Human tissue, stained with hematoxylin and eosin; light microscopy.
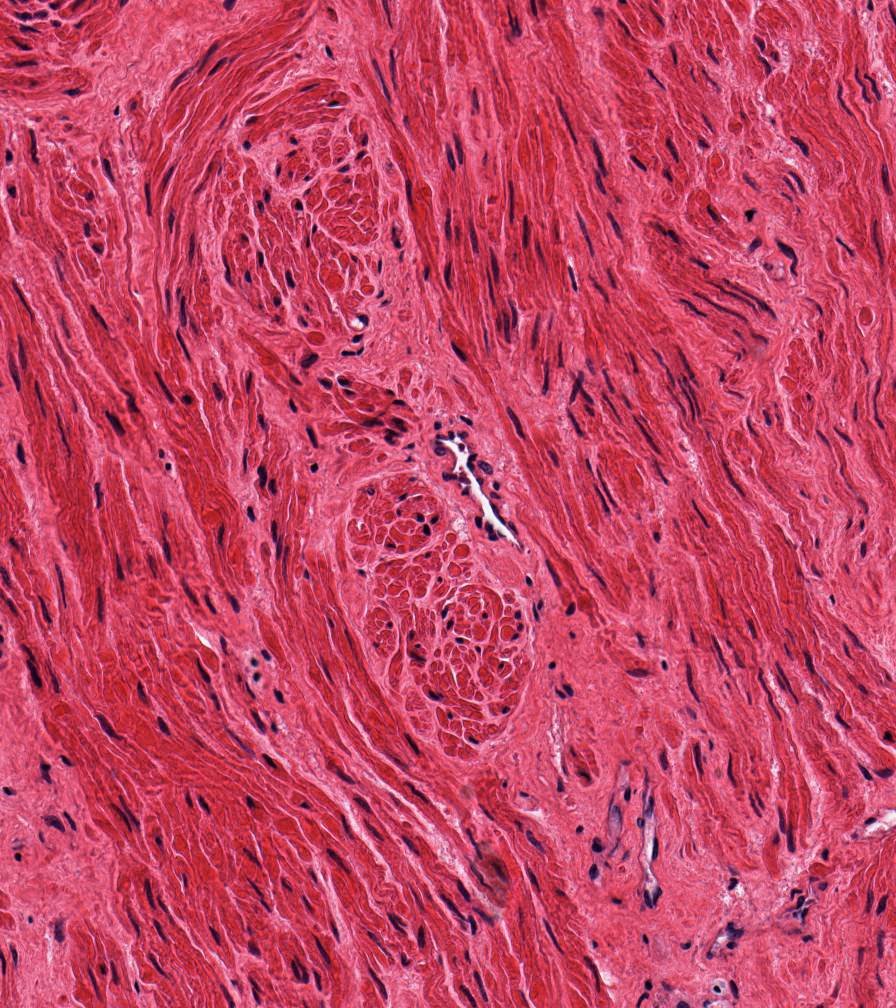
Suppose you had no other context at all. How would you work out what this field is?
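What you have here is fibromuscular stroma. Notice that the whole field is built of smooth muscle bundles interlacing in differing directions, their nuclei dark, elongated and cigar-shaped along the fibres, with no epithelium or fat anywhere.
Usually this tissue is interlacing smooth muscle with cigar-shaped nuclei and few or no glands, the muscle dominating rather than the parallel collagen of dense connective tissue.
Near the centre, rounded bundles are cut across, giving clusters of small round profiles.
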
